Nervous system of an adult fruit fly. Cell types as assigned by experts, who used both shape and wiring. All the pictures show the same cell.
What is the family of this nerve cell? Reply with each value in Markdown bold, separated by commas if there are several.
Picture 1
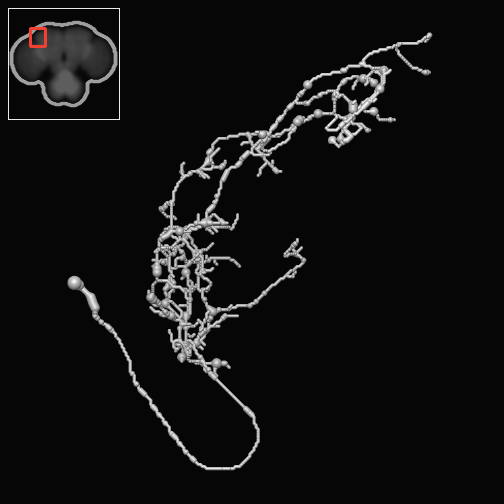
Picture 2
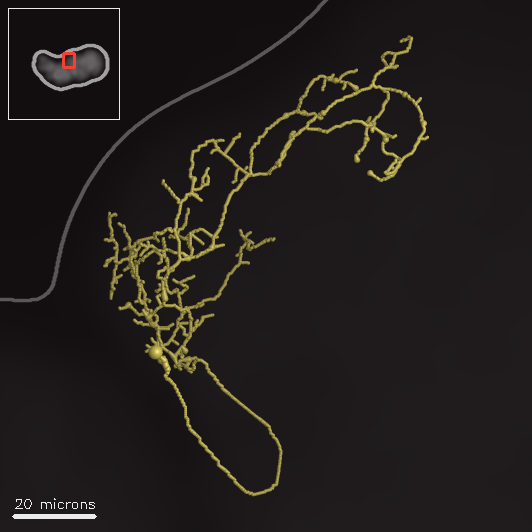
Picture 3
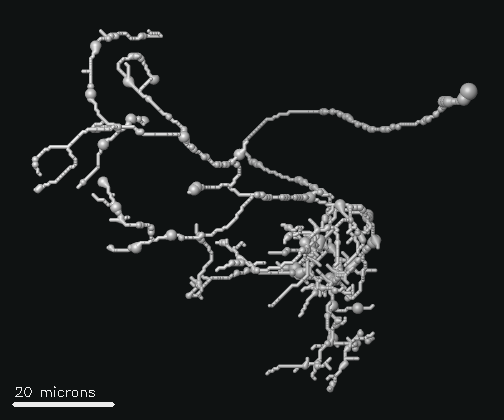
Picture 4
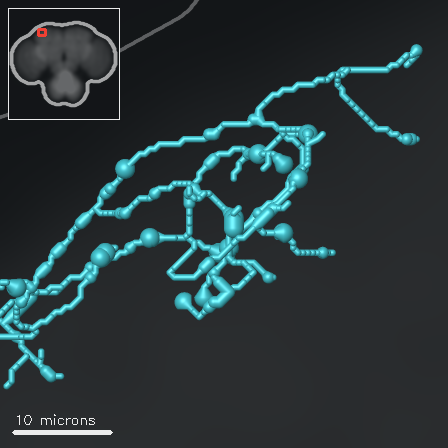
**hemilineage LHl4_dorsal**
